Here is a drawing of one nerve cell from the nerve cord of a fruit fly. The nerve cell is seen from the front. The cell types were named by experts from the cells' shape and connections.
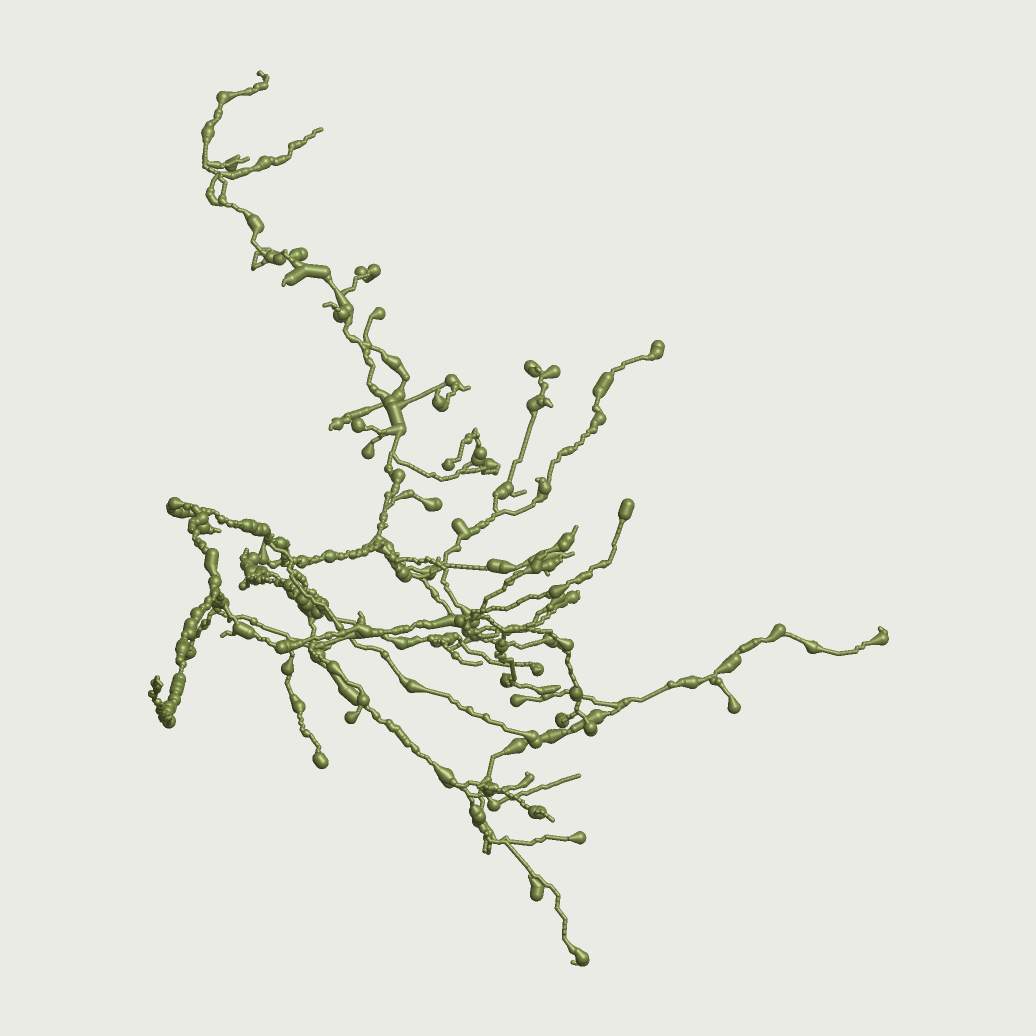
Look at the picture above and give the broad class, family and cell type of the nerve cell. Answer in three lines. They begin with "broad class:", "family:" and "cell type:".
broad class: descending neuron
family: hemilineage WEDd1
cell type: DNae008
